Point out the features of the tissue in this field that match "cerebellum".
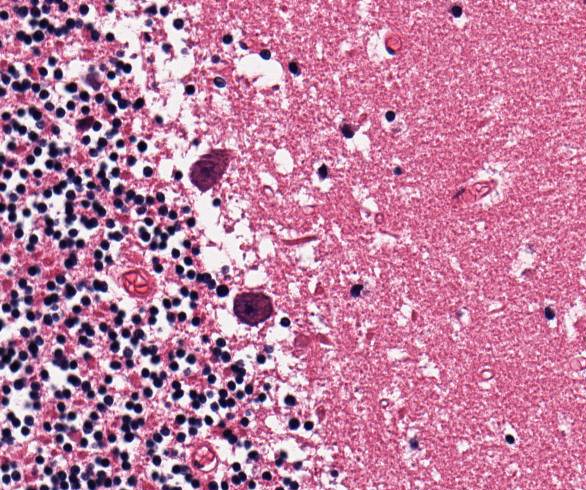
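The left zone is the part that fits cerebellum: it's crowded with small, round, dark blue nuclei showing scant visible cytoplasm.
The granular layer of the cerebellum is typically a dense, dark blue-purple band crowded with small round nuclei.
On the right, across a boundary running roughly top to bottom, is a sparsely cellular zone of finely granular pink neuropil with only scattered small nuclei. Clear empty spaces gather most along that boundary.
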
